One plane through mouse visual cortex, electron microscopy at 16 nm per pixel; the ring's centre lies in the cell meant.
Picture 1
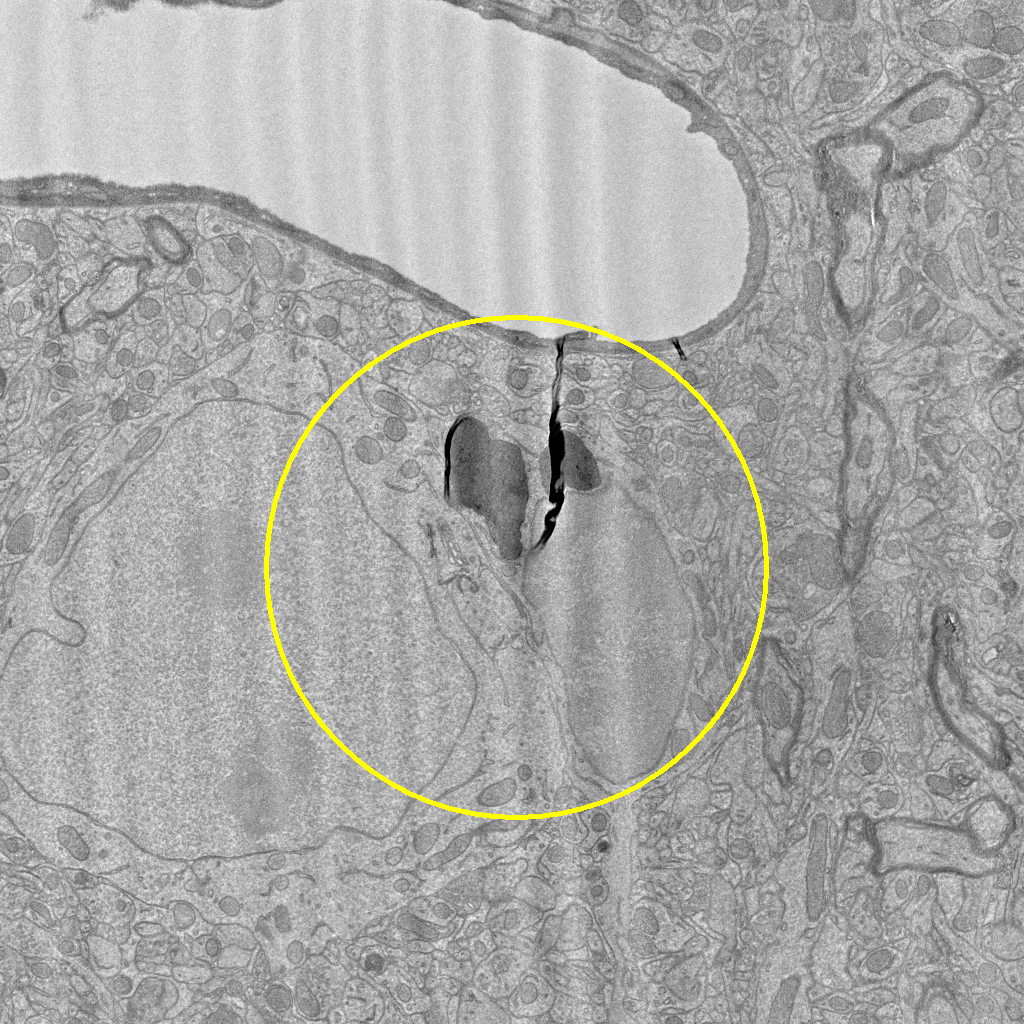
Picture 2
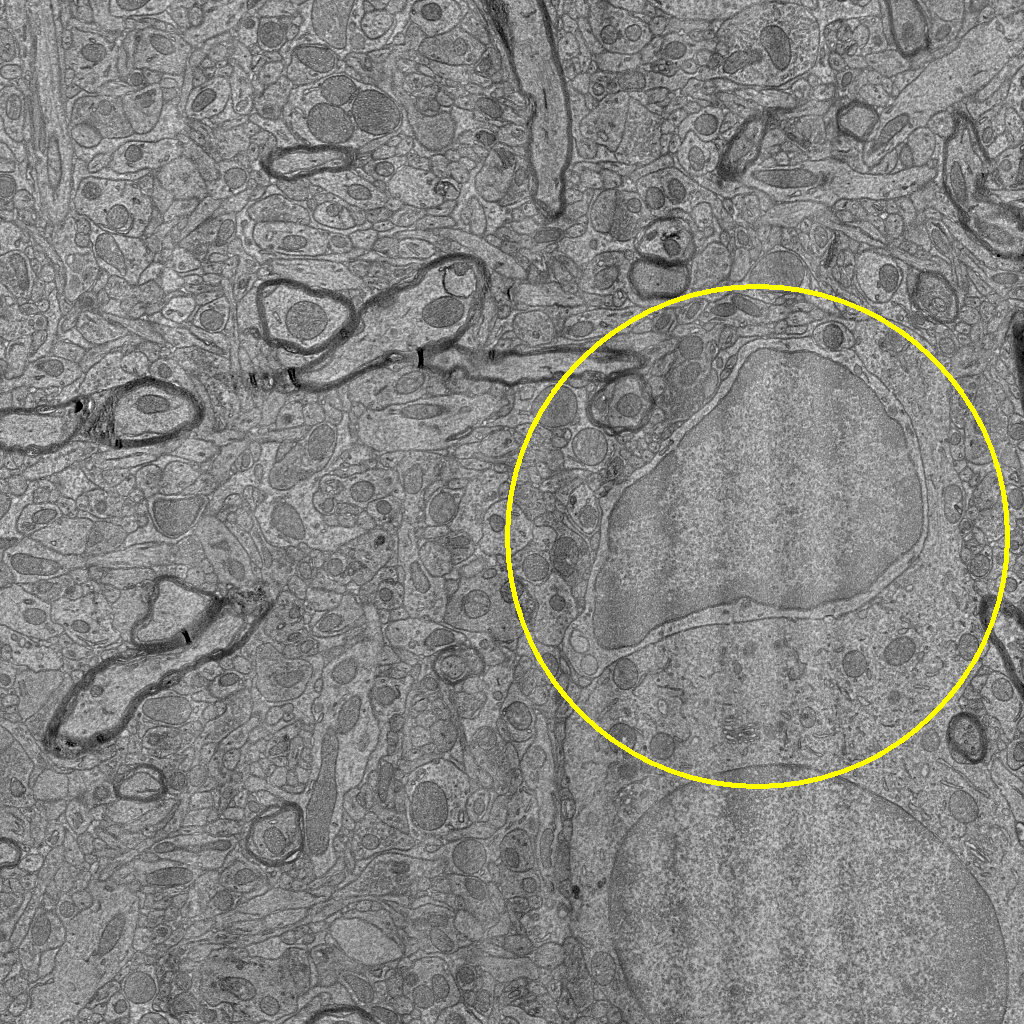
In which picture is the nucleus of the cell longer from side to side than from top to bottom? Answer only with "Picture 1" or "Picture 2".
Picture 2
